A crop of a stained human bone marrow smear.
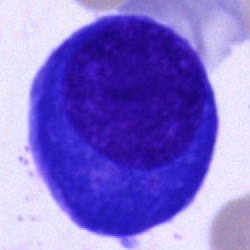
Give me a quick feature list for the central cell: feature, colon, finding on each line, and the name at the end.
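Cytoplasm colour: deep blue
Granules: none distinct in the cytoplasm
Bud: small, blue, protruding from the bottom edge
Nearby specks: small, purple, just outside the lower left edge
Name: plasma cell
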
